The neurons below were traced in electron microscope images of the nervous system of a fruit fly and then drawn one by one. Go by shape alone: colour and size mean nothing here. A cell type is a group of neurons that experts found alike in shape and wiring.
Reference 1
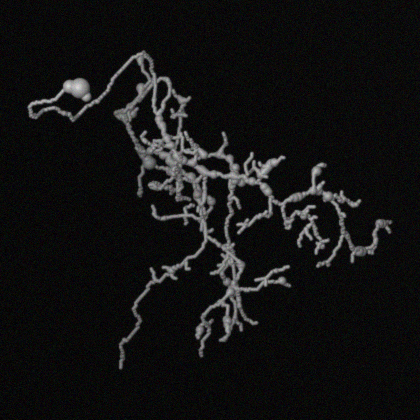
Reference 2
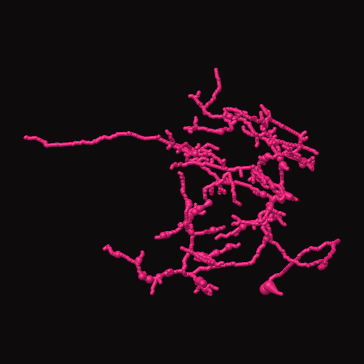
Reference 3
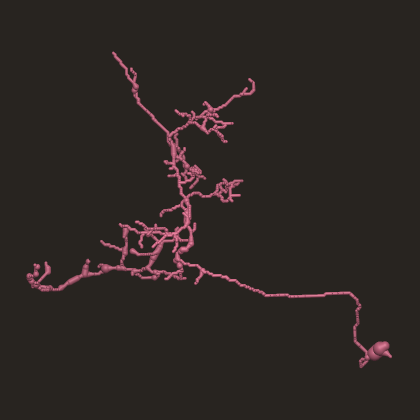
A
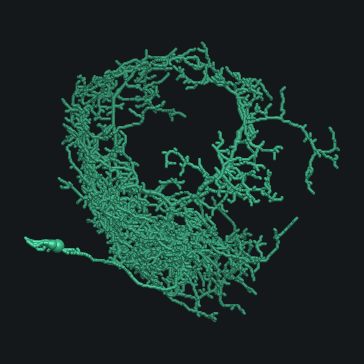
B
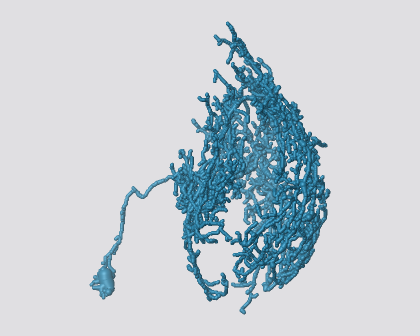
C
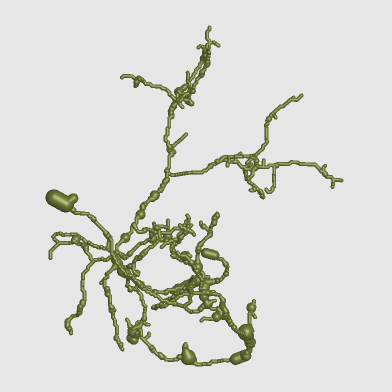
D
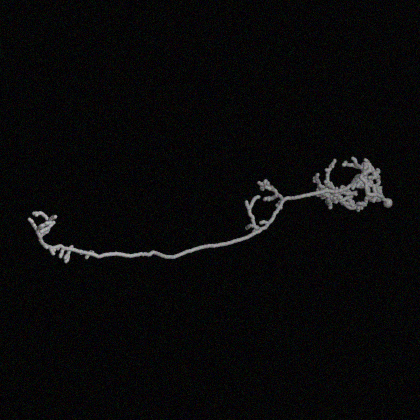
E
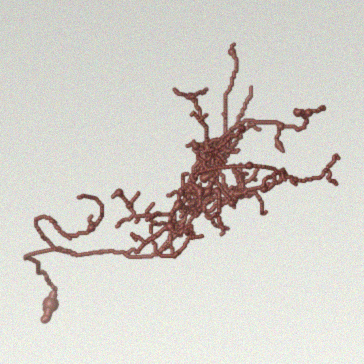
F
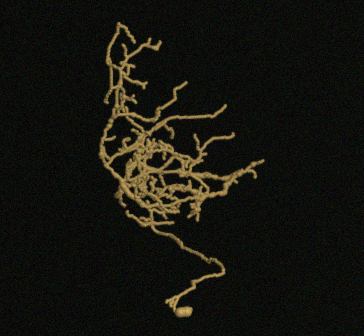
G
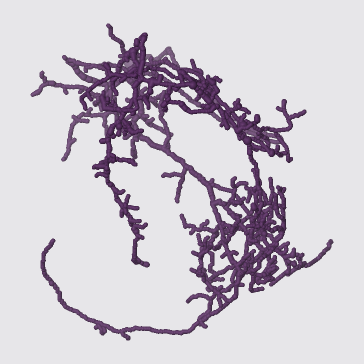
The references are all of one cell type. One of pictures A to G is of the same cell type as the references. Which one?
C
